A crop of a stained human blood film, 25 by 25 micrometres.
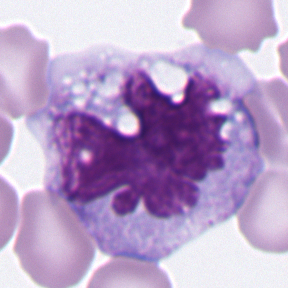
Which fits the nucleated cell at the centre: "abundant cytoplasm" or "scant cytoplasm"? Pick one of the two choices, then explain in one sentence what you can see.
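Abundant cytoplasm. The cytoplasm is abundant and pale grey-blue.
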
